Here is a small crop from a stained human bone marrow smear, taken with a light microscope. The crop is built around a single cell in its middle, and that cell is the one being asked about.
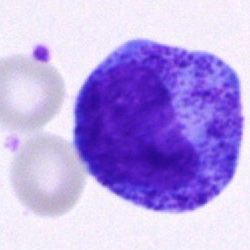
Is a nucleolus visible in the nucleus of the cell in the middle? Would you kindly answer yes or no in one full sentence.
No, in the nucleus of this cell no nucleoli are visible.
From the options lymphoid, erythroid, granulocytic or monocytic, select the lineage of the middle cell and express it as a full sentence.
The centered cell should be recorded as belonging to the granulocytic lineage.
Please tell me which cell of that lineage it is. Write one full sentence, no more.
Among the cells in view, the one in the middle is a promyelocyte.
